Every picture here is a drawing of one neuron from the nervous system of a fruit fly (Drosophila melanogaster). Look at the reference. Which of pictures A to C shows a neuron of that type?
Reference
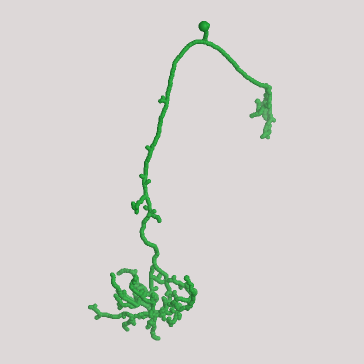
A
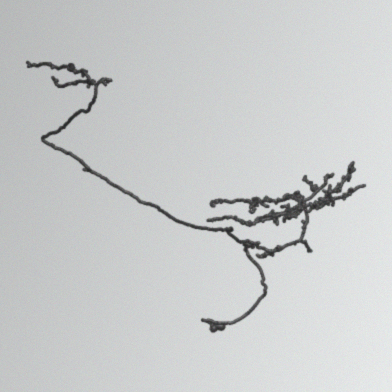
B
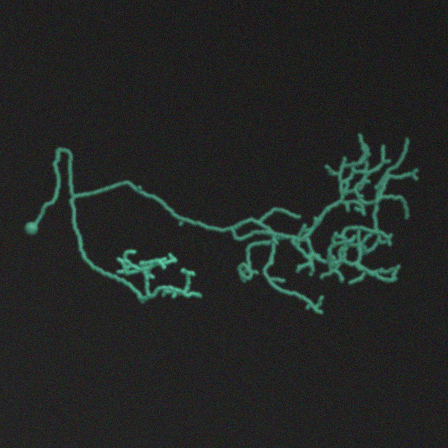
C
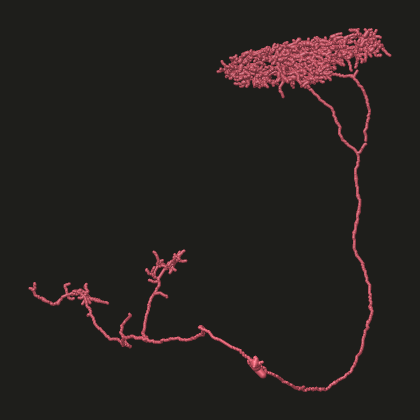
B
